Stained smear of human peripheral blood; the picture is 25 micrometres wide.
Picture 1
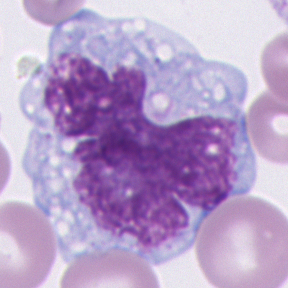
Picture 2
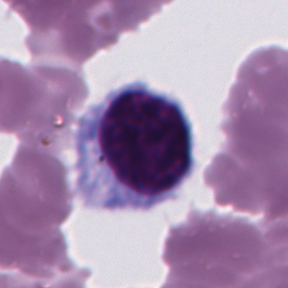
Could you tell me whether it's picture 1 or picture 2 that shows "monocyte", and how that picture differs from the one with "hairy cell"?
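Picture 1 shows a monocyte; picture 2 shows a hairy cell. The monocyte nucleus is one broad continuous mass folded into lobes, whereas the hairy cell nucleus is round and smooth-edged, without indentation, and about 9 by 8 micrometres. Monocyte chromatin is fine and lacy; hairy cell chromatin is dark purple and densely packed, with faint coarse clumping. The monocyte has pale grey-blue cytoplasm with many small clear vacuoles. In the hairy cell, most of the cytoplasm lies to the left of the nucleus, leaving a thin rim on the right, and its left outer edge is ragged rather than smooth.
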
